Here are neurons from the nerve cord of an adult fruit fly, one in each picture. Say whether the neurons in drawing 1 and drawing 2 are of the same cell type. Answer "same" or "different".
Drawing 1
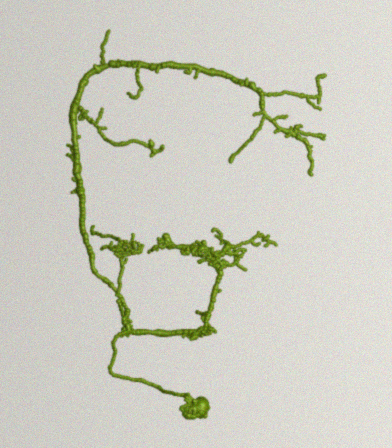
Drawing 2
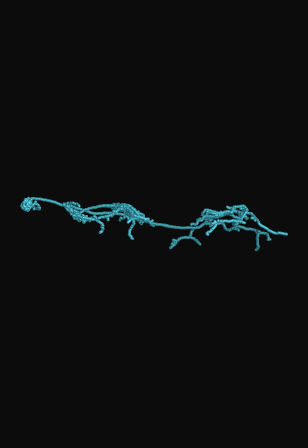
same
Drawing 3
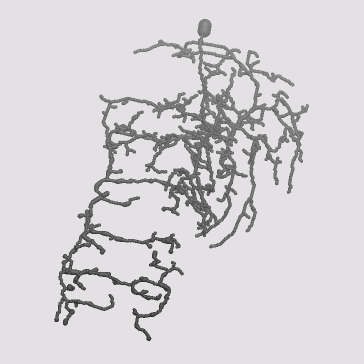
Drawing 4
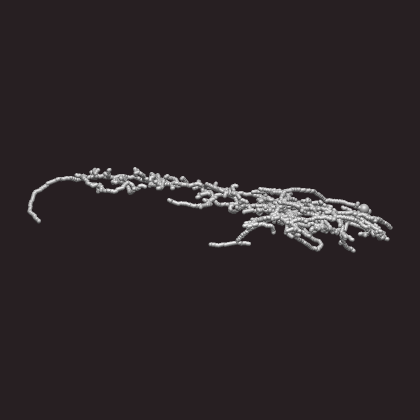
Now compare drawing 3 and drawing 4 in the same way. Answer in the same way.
same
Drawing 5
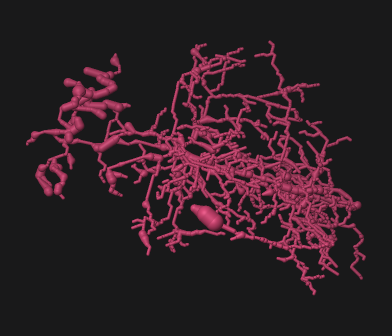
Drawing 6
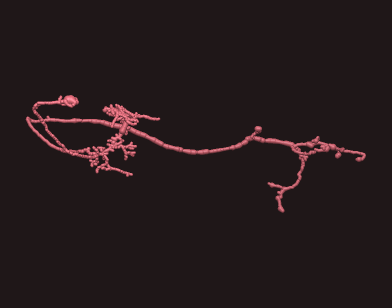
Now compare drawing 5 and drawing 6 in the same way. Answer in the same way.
different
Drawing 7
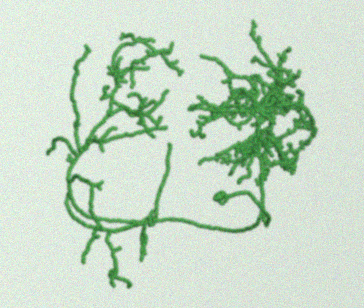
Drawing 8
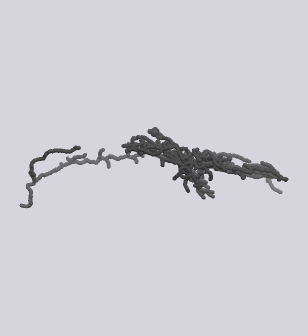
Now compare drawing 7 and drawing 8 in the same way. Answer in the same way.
different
